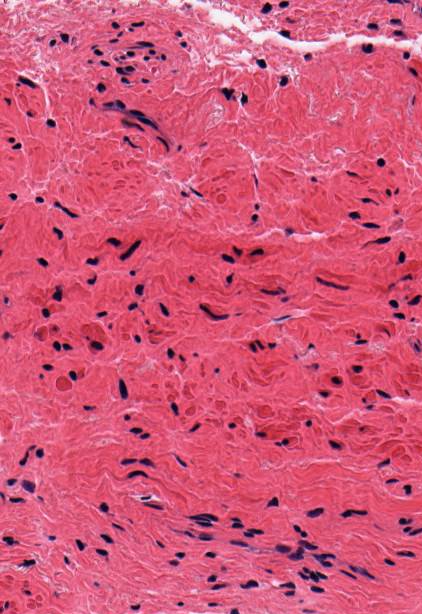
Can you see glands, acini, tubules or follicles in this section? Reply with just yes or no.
No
